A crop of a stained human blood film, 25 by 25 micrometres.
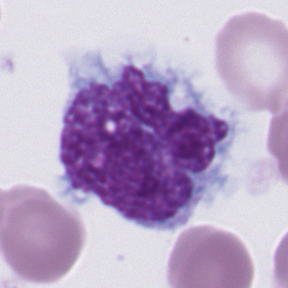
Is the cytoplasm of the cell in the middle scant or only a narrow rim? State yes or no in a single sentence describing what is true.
Yes, its nucleus fills most of the cell.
